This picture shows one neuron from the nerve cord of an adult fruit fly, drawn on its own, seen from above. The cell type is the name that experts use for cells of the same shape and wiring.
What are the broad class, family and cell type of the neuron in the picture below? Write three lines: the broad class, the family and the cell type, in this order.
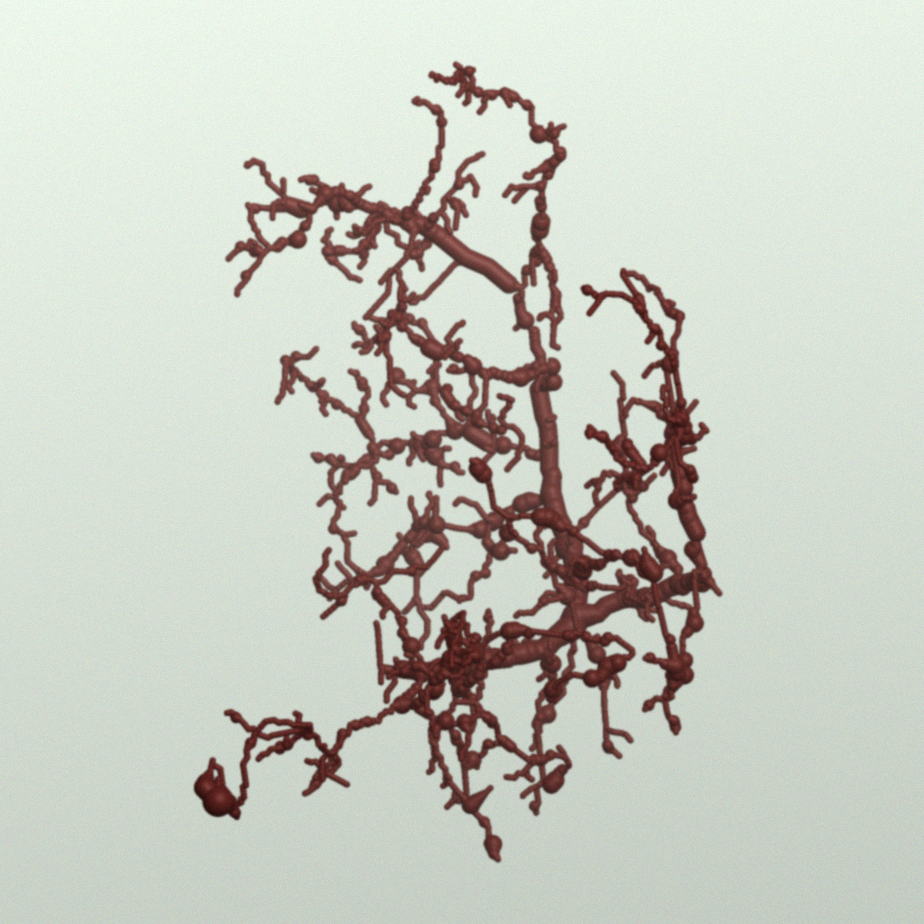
nerve-cord intrinsic neuron
hemilineage 03A
IN03A033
